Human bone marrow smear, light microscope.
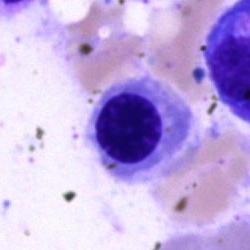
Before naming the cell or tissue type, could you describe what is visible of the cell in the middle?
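A rounded, smooth-edged outline encloses the cell. The nucleus lies off-centre to the left, so a wider band of cytoplasm remains on the right. Chromatin stains dark purple and appears dense; the cytoplasm is pale lilac-blue. The cell is an erythroblast.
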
